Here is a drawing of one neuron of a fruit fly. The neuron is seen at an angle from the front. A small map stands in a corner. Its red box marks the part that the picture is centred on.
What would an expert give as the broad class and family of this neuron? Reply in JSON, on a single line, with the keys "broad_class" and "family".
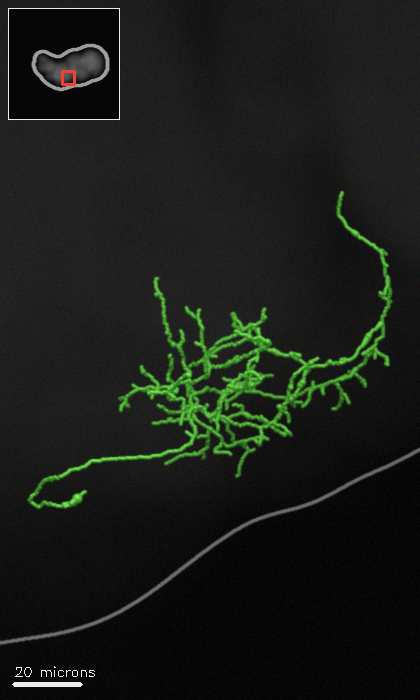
{"broad_class": "nerve-cord intrinsic neuron", "family": "hemilineage 14A"}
